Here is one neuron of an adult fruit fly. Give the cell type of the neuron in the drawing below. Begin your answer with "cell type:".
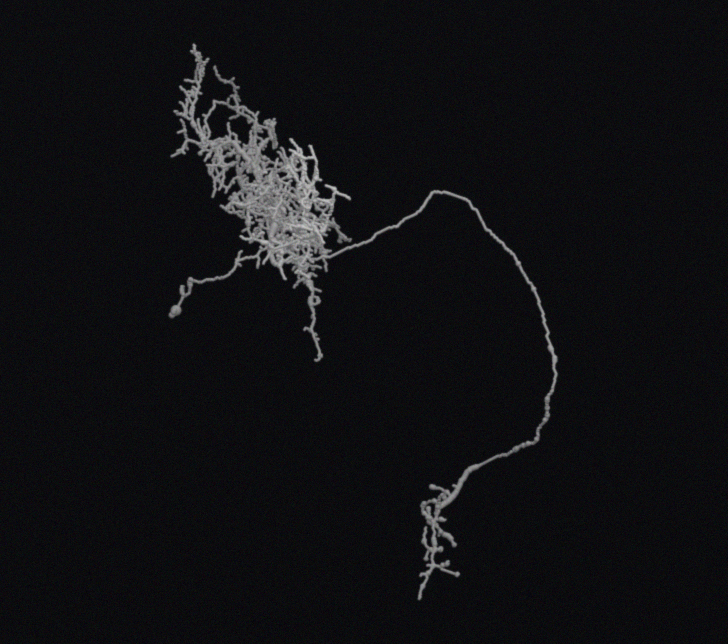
cell type: PLP229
